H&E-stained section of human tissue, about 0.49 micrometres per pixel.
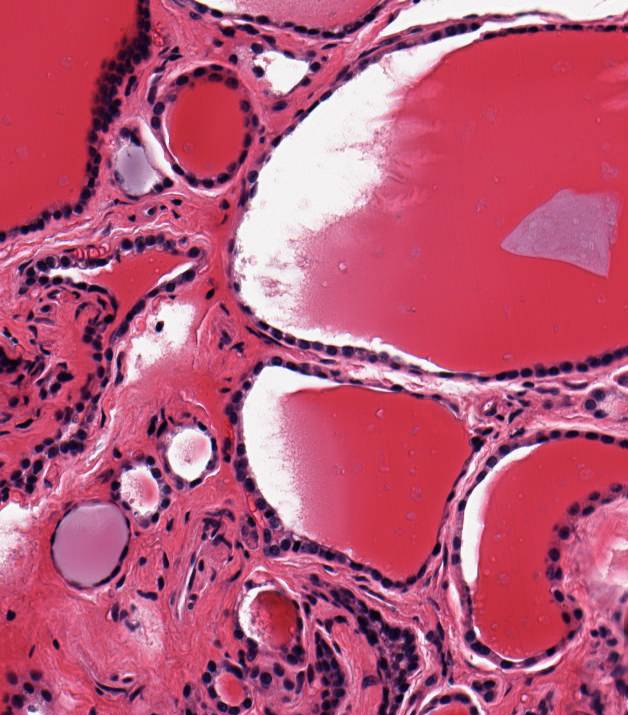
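Thyroid. The field is made up of closed, rounded follicles that vary widely in size; look for the largest in the upper right and the smallest in the lower left. Most are filled with homogeneous, deep pink eosinophilic material. Each is lined by a single layer of flattened to low cuboidal cells with small dark nuclei.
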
